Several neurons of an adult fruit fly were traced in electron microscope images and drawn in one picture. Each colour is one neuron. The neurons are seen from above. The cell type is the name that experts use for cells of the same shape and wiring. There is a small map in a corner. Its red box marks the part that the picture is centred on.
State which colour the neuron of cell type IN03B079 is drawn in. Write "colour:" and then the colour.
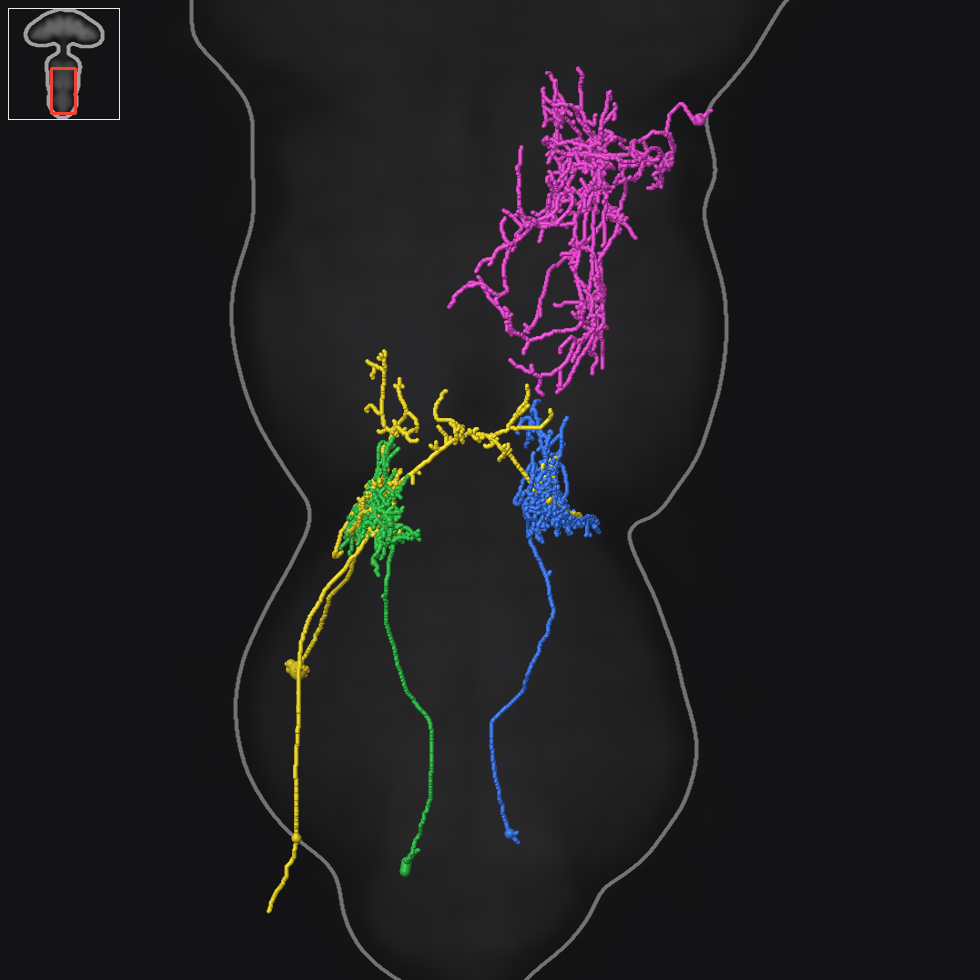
colour: blue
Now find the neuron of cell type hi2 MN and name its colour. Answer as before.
colour: yellow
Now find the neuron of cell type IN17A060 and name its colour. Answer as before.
colour: magenta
